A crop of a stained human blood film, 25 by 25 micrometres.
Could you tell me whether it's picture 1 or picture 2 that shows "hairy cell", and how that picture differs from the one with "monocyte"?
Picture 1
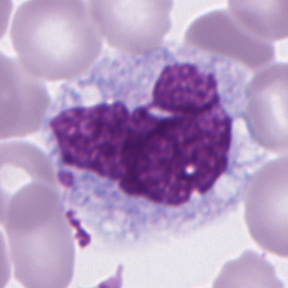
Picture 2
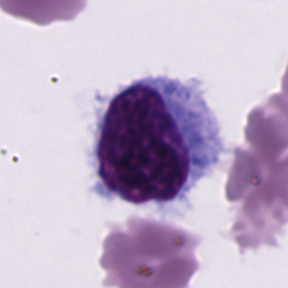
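Picture 1, I'd say, shows the monocyte, and picture 2 the hairy cell. Taking the monocyte first, its outline is roughly round, though the edge is faintly uneven. Its nucleus is irregular and folded, with lobes that overlap one another.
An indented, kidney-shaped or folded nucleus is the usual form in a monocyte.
The cytoplasm is pale grey-blue and lacy, dotted with many small pale spots, and I find no large orange granules in it.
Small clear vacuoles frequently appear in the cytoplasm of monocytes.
Just outside its lower left edge lies a small dark purple fragment. Now the hairy cell: its margin is ragged, ringed by fine hair-like projections, which is quite unlike the faintly uneven edge of the monocyte. Its cytoplasm is pale blue rather than grey-blue, and I can't see any distinct granules in it.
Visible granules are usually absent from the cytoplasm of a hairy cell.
Red cells with crinkled outlines sit near it, to the right and below, without touching it.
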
